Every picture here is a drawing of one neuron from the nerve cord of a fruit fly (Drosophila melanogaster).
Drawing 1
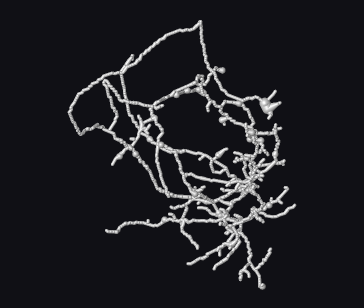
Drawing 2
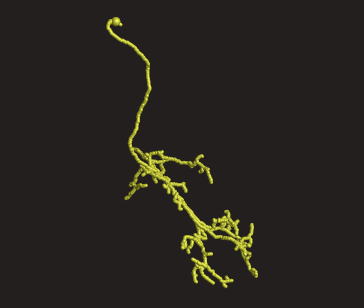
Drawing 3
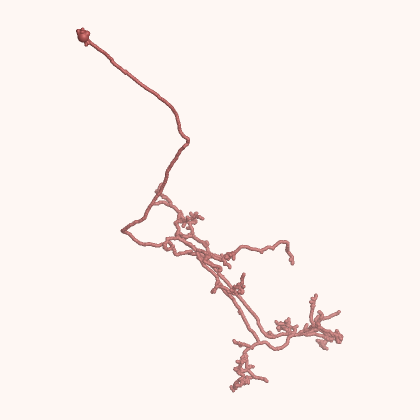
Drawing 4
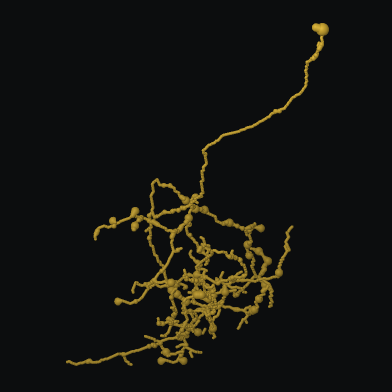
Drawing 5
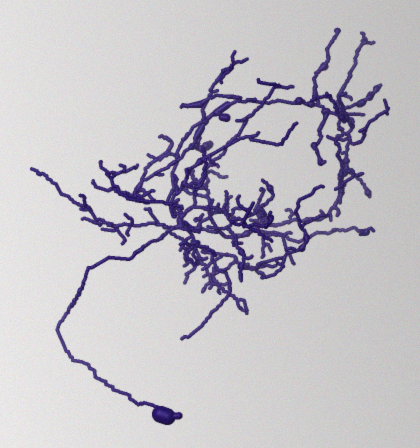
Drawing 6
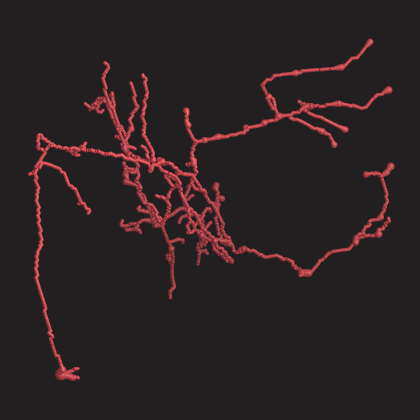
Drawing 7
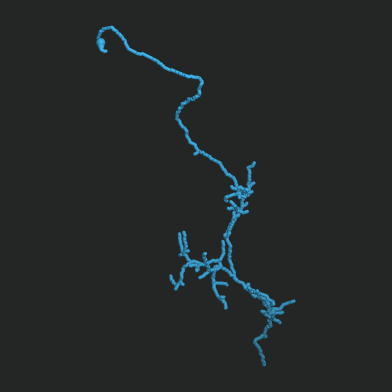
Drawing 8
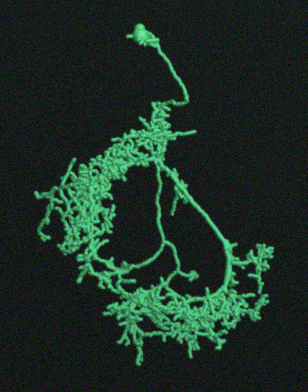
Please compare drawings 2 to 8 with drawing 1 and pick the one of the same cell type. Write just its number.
4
